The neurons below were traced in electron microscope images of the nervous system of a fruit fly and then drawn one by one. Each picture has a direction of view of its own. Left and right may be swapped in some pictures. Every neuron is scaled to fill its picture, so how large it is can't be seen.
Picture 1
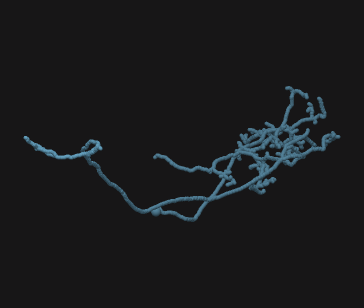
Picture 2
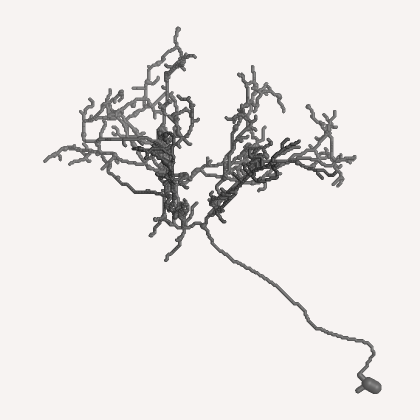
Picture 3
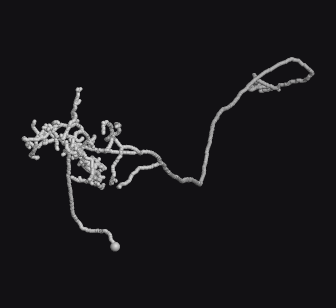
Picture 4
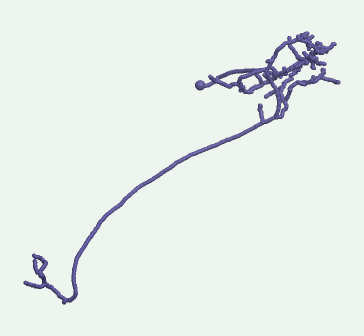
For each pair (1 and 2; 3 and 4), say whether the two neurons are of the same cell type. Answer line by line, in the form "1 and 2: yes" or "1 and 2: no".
1 and 2: no
3 and 4: yes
